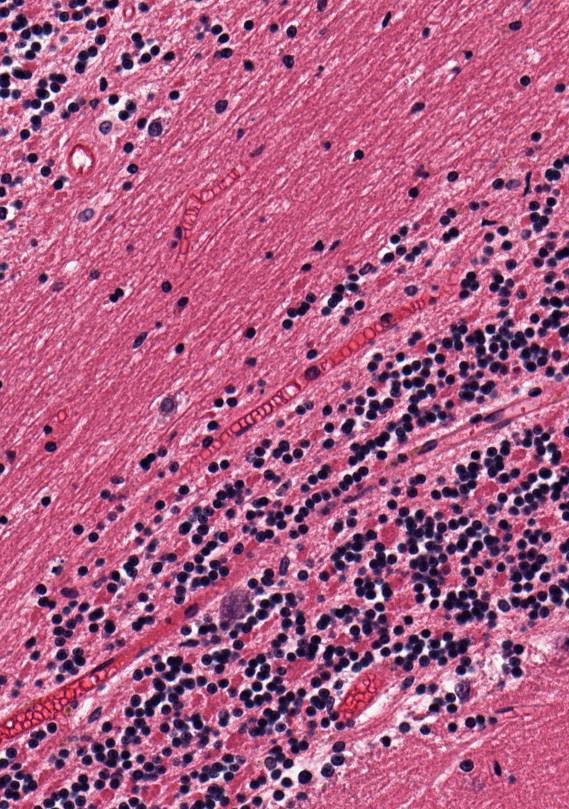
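Cerebellum. Lower right: a zone crowded with small, round, darkly stained nuclei with very little visible cytoplasm, among which small pink cell-free patches lie. Upper left: fine pink fibres run in parallel from lower left to upper right, with sparse nuclei scattered singly.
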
